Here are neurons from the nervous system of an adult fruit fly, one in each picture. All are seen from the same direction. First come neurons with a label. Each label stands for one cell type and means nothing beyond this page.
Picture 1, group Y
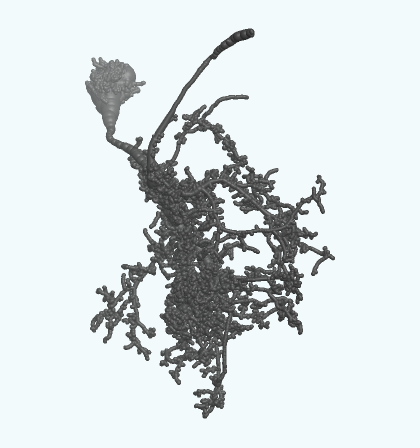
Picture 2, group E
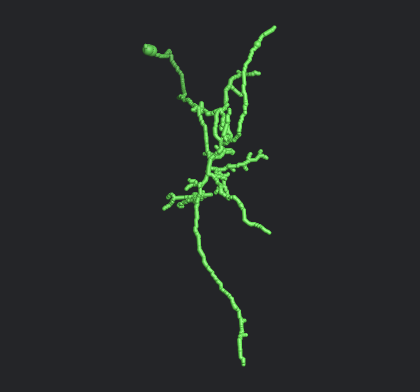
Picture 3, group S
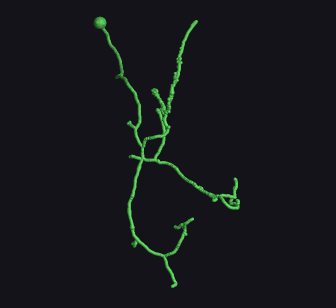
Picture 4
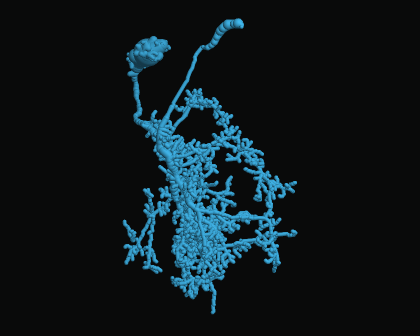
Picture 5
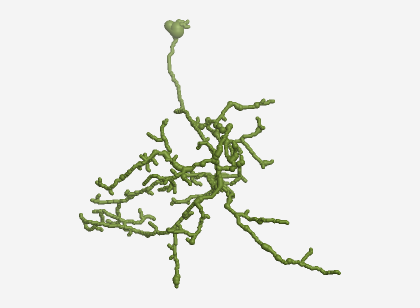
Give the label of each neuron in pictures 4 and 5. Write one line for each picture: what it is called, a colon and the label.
4: group Y
5: group E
